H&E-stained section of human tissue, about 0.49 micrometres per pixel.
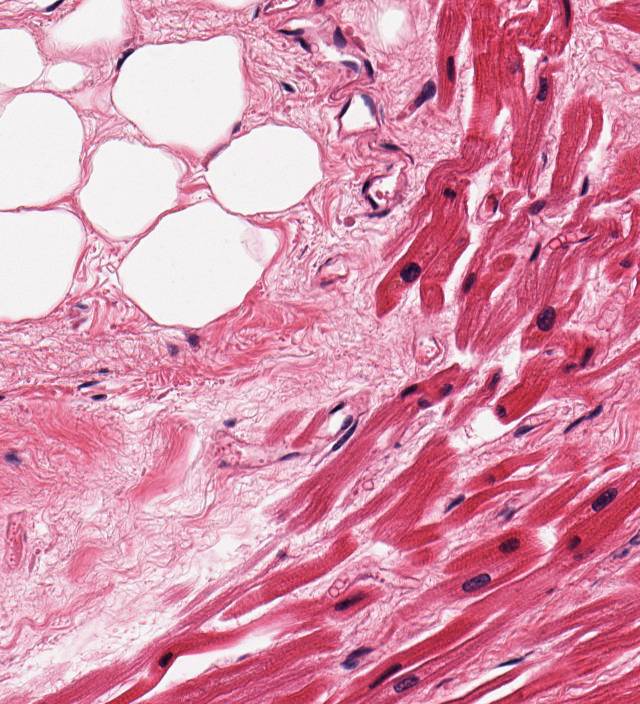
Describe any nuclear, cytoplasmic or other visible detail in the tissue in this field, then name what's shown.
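Upper left: fat cells. Right and lower right: muscle fibres, with connective tissue between them at left and centre. Fibres branch and join one another rather than running as separate parallel cylinders. One oval, centrally placed nucleus per muscle cell. Lower field: fibres run diagonally, lower left to upper right. Tissue: atrial appendage of the heart.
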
